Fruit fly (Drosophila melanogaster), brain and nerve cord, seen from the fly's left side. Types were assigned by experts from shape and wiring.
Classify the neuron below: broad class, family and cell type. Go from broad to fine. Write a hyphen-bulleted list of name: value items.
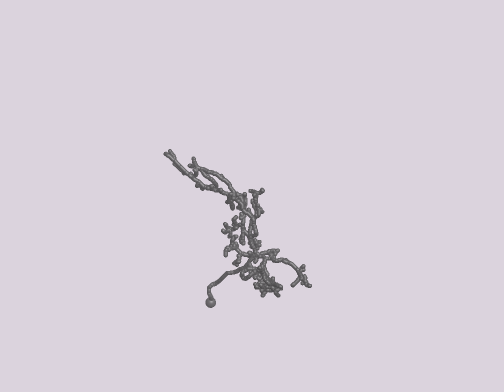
- broad class: central-brain intrinsic neuron
- family: hemilineage FLAa1
- cell type: CB2043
